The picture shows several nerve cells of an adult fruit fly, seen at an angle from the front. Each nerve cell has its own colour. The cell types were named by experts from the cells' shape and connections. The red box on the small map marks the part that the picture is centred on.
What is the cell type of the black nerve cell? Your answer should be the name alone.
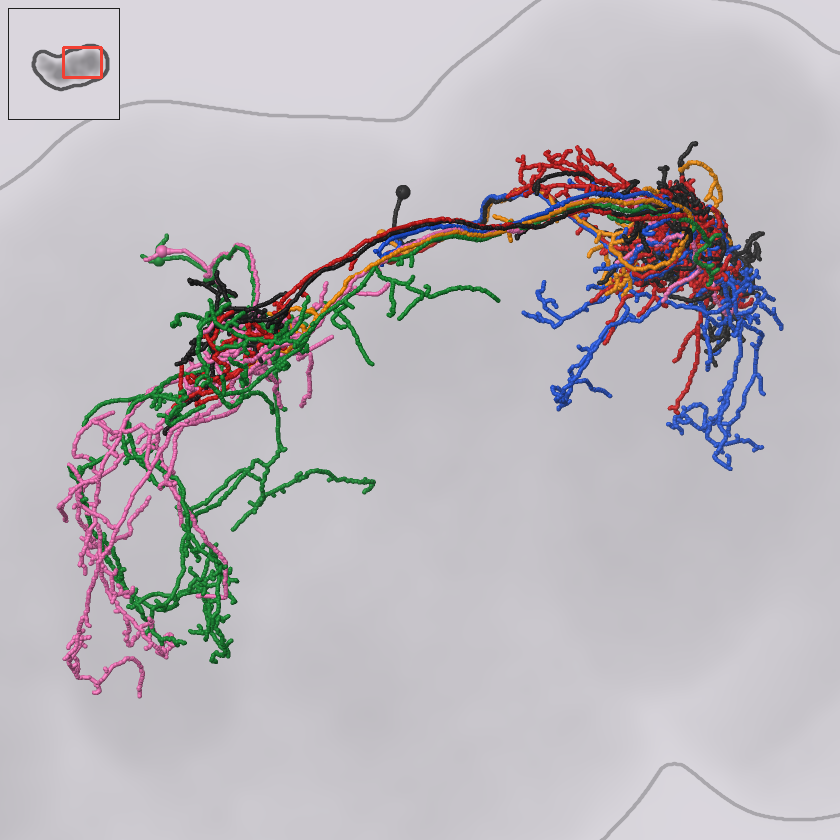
pC1_3b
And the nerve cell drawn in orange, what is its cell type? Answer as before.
pC1_19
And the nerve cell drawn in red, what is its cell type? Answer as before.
pC1_4a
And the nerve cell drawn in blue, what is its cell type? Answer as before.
pC1_5b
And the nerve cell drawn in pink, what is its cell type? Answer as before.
pC1_7a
